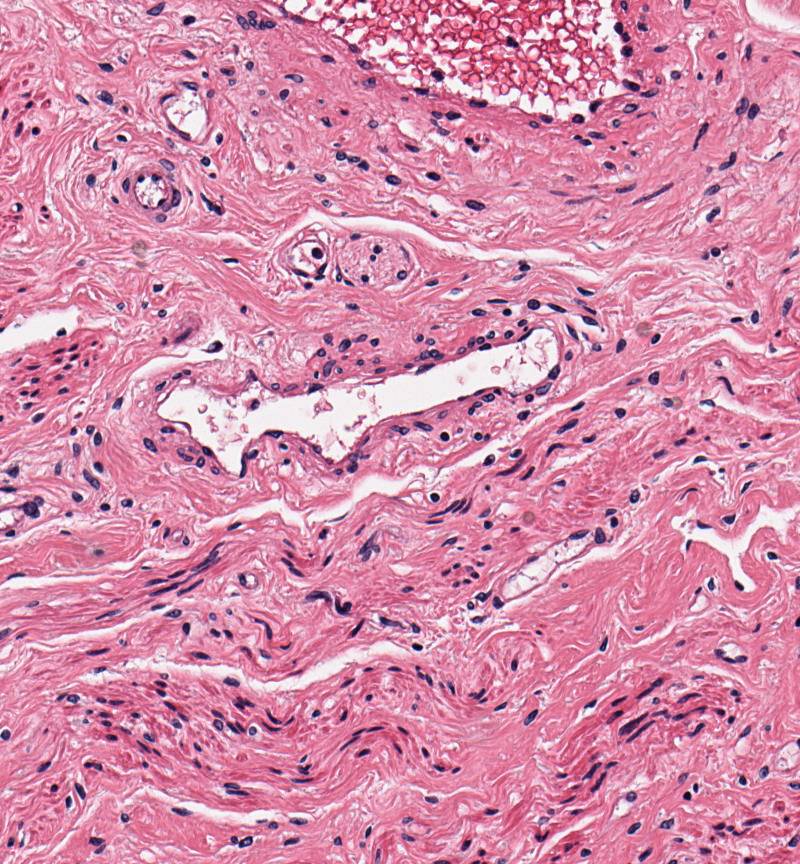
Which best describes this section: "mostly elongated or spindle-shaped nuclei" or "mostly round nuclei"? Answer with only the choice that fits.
Mostly elongated or spindle-shaped nuclei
